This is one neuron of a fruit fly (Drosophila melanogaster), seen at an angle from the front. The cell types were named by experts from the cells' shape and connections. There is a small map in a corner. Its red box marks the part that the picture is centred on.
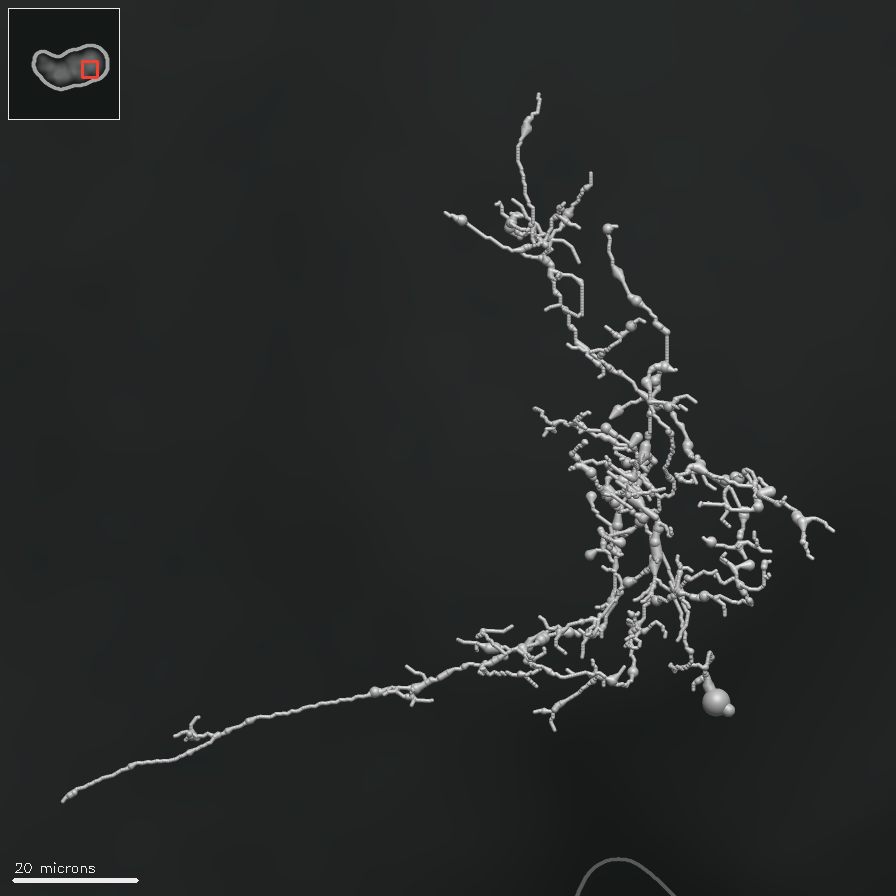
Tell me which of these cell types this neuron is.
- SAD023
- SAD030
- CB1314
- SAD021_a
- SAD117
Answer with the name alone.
SAD023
